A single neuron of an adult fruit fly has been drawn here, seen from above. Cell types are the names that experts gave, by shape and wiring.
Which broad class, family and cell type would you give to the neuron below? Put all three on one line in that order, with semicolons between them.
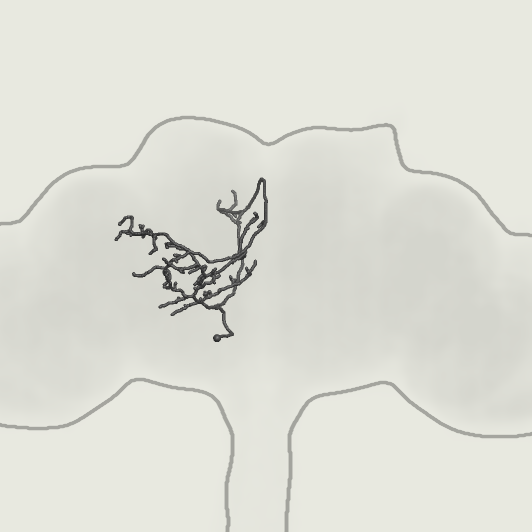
central-brain intrinsic neuron; hemilineage DM2_central; CB4128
